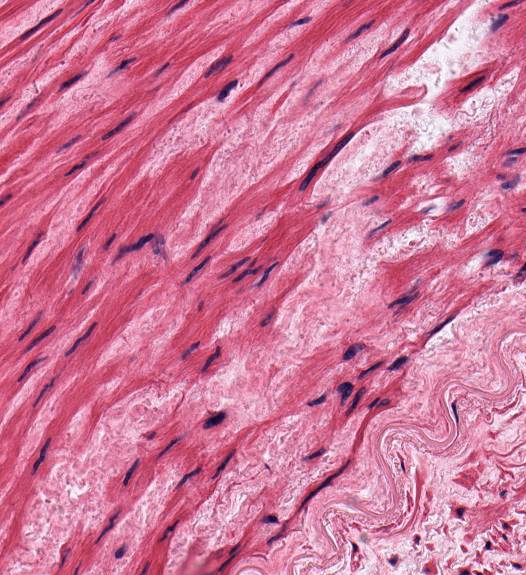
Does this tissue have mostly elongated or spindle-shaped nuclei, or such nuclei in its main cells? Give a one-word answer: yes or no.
Yes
